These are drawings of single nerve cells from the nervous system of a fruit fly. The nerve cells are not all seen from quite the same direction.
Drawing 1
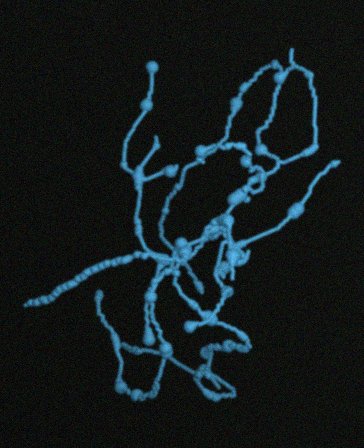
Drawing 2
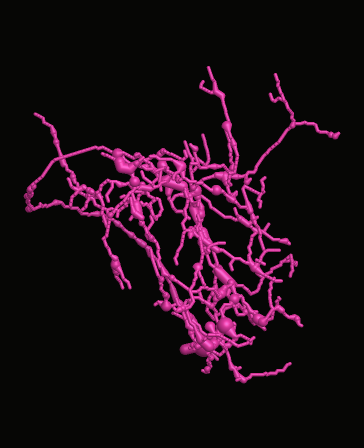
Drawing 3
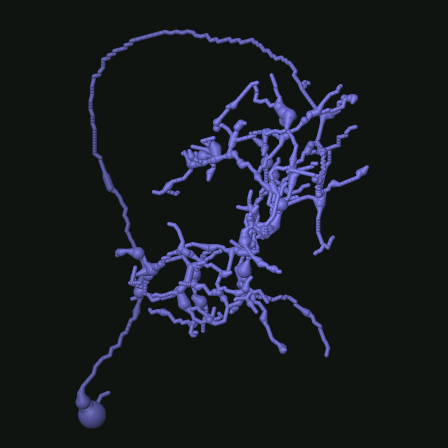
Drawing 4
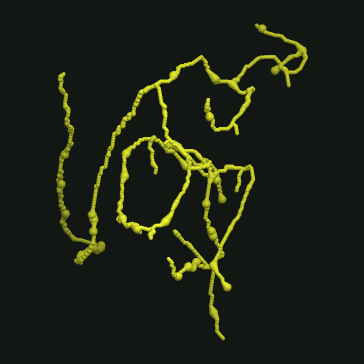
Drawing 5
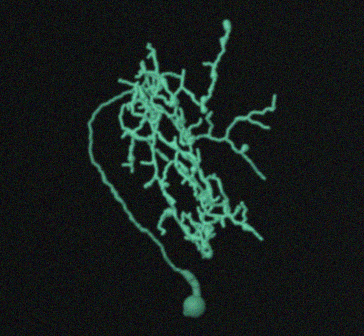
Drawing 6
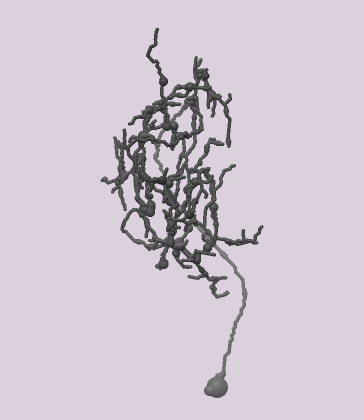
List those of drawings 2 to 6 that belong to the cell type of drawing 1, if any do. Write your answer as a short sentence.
Drawing 4 is of the same cell type.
